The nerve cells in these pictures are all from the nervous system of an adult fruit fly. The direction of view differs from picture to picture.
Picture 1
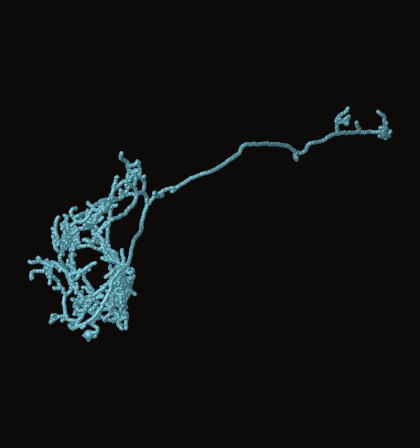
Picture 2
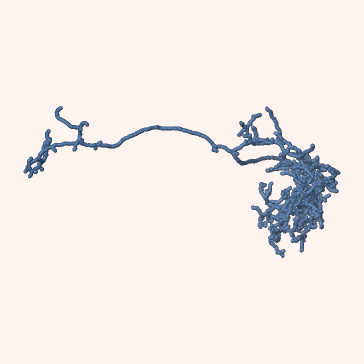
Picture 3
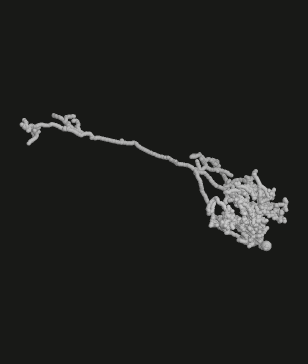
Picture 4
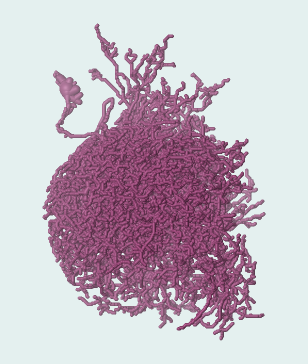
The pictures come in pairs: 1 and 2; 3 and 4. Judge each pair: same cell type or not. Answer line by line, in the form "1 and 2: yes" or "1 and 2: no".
1 and 2: no
3 and 4: no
